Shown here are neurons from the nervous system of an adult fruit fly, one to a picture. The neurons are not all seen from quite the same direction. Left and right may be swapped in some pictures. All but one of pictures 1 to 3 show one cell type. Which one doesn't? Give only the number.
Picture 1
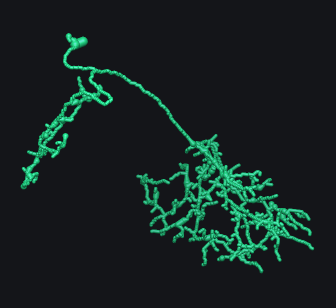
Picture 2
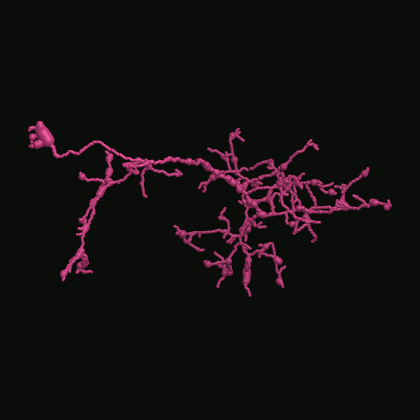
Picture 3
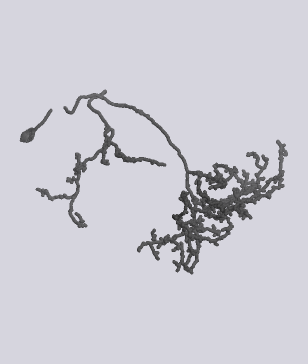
1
